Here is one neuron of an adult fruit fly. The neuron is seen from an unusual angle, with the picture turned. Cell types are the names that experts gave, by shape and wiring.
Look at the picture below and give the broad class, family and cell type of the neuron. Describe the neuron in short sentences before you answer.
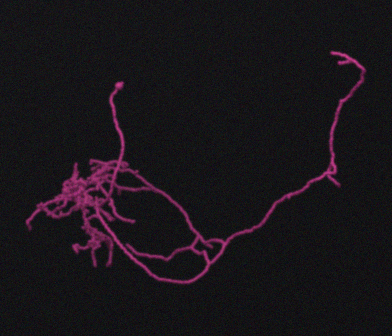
In this view it is wider than it is tall. Its broad class is central-brain intrinsic neuron. Its family is hemilineage LALv1_ventral. It is of cell type CB2624.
